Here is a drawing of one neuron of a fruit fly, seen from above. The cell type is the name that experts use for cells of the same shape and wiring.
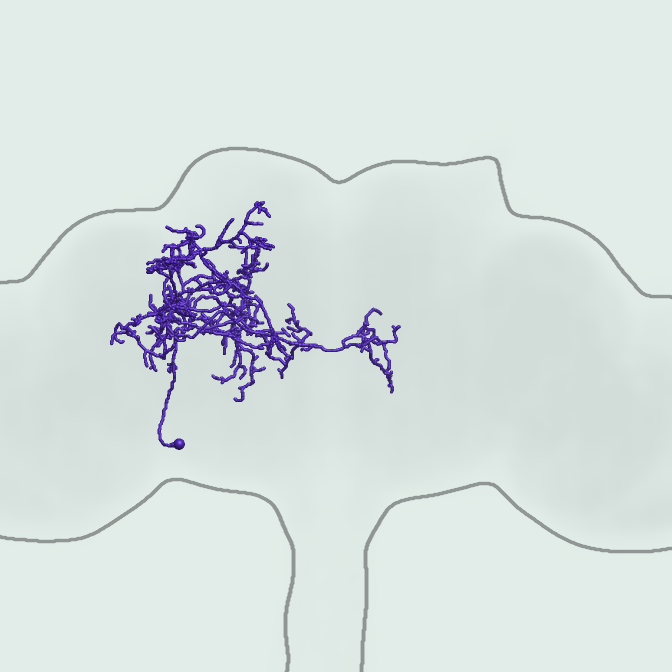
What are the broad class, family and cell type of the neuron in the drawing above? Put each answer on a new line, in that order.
central-brain intrinsic neuron
hemilineage DL1_ventral
SIP126m_b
